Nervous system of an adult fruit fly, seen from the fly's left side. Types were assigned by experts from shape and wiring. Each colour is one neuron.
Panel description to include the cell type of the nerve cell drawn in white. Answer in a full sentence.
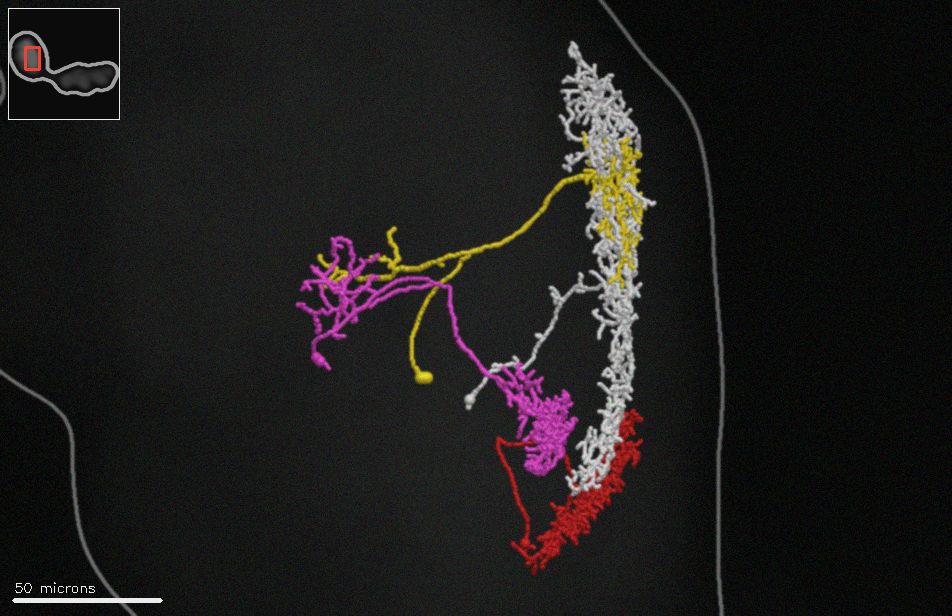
The cell type is Li26.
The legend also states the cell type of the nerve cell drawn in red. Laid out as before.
The cell type is Li25.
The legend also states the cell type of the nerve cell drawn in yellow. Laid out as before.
The cell type is LC4.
